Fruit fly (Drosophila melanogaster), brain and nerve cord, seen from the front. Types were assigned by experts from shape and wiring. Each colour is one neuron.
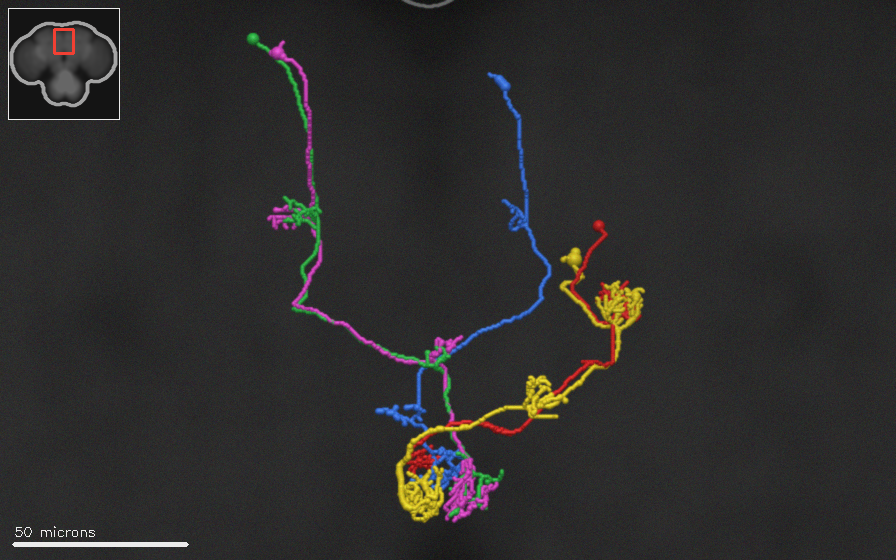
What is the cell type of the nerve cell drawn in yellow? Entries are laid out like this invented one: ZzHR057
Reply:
PFNa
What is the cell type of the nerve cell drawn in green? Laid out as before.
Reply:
PFNp_b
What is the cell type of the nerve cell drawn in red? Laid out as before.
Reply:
PFNp_a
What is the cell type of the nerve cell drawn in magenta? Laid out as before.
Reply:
PFNp_c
